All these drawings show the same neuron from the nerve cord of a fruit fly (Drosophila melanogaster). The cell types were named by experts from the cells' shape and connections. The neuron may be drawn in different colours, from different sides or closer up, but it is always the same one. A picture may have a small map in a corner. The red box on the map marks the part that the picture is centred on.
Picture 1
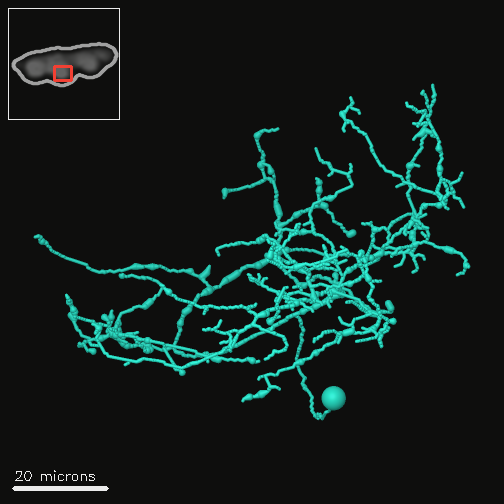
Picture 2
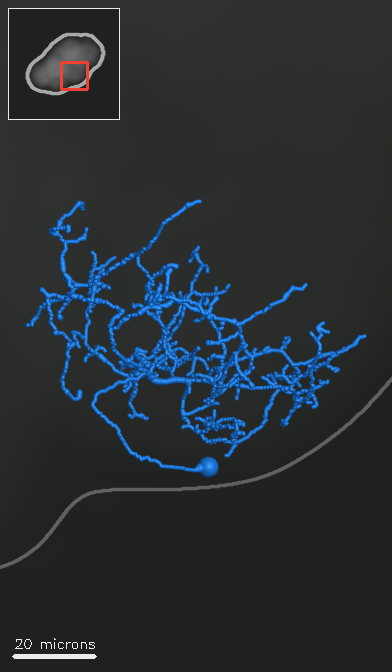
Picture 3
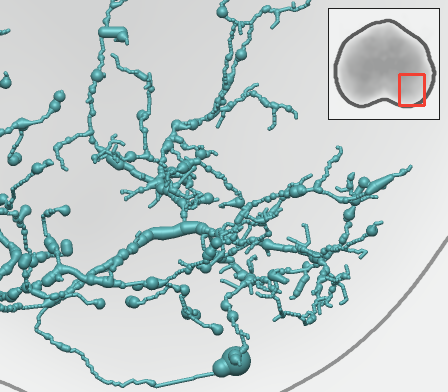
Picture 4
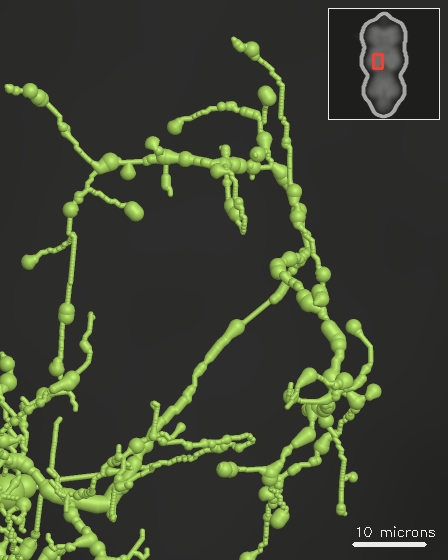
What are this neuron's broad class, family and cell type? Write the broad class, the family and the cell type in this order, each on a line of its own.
nerve-cord intrinsic neuron
hemilineage 01B
IN01B015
